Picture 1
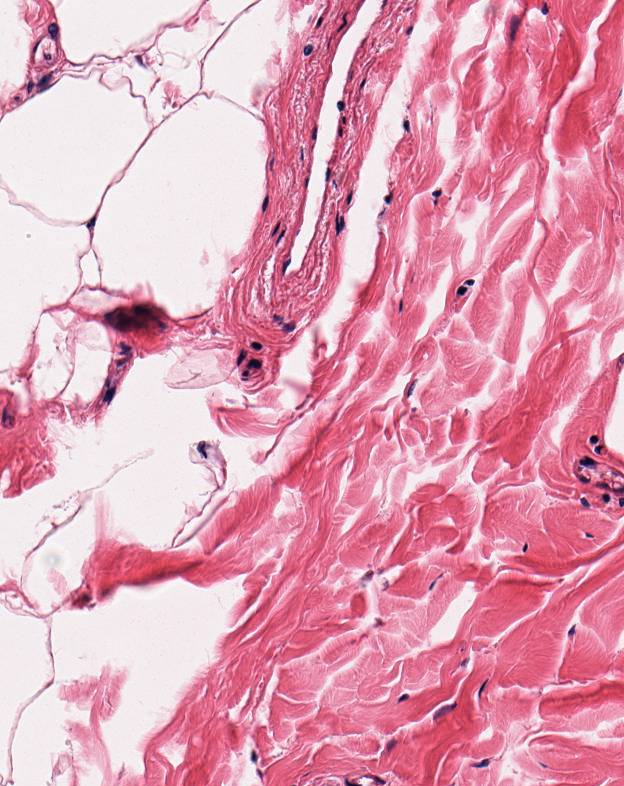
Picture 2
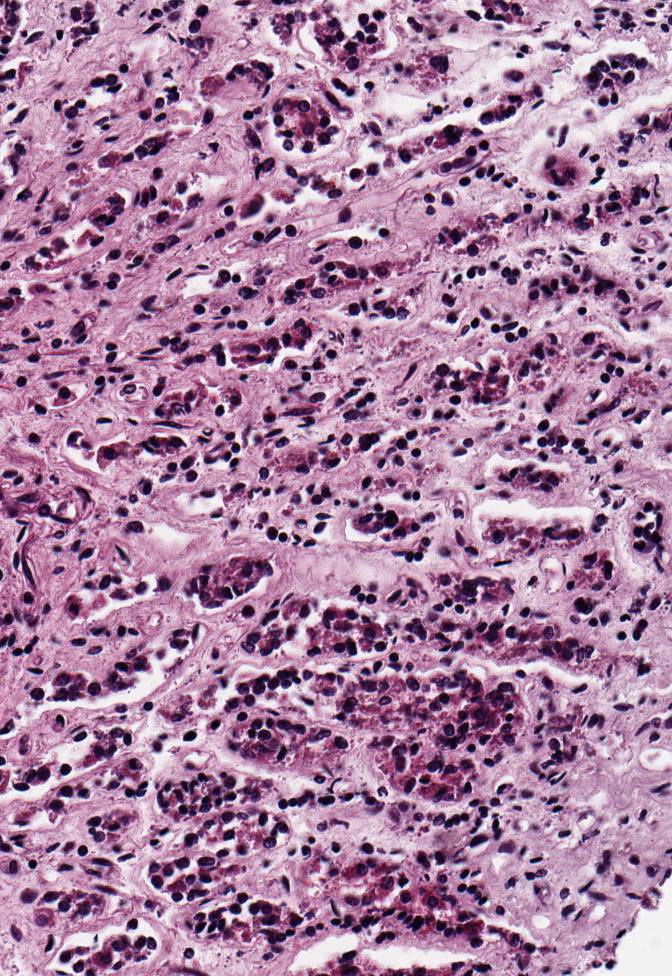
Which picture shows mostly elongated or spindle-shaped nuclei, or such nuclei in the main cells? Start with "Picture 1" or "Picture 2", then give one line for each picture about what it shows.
Picture 1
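In picture 1: Nuclei among the pink fibres are sparse, small, dark and mostly elongated.
In picture 2: Small round, darkly stained nuclei with scant cytoplasm are scattered densely through both the stroma and the spaces.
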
